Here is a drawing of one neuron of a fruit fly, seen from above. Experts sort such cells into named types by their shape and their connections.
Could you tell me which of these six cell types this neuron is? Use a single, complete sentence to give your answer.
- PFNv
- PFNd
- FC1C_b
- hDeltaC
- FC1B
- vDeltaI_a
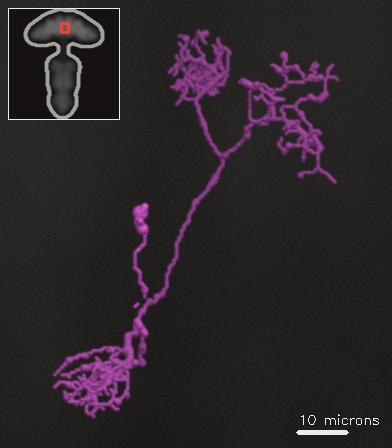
Cell type PFNd is what this neuron is.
